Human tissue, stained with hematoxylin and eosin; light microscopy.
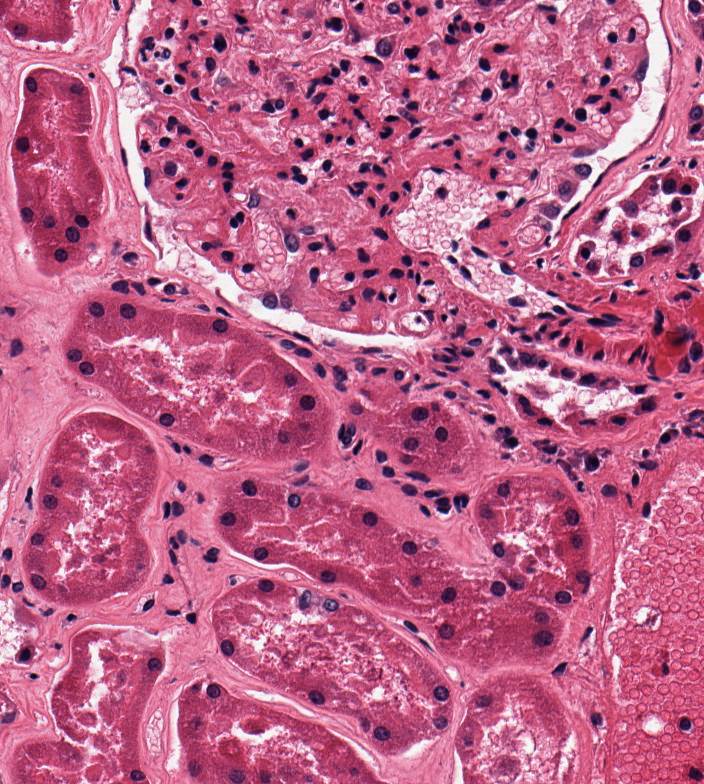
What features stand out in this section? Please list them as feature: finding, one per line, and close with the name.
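Glomerulus: fills most of the upper half.
Tuft: many small dark nuclei among pink matrix.
Tubules: lower half; single cell layer, abundant deeply eosinophilic granular cytoplasm.
Vessel: lower right edge, lumen packed with red blood cells.
Tissue: renal cortex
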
